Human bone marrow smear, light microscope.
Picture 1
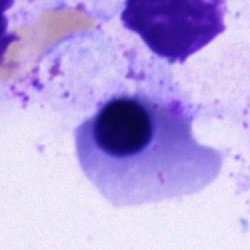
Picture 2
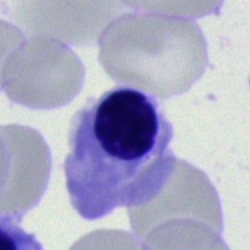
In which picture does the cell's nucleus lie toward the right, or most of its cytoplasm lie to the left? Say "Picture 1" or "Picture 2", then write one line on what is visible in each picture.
Picture 2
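What picture 1 shows: The nucleus sits off-centre, toward the upper left of the cell.
What picture 2 shows: The nucleus sits off-centre toward the upper right of the cell.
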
